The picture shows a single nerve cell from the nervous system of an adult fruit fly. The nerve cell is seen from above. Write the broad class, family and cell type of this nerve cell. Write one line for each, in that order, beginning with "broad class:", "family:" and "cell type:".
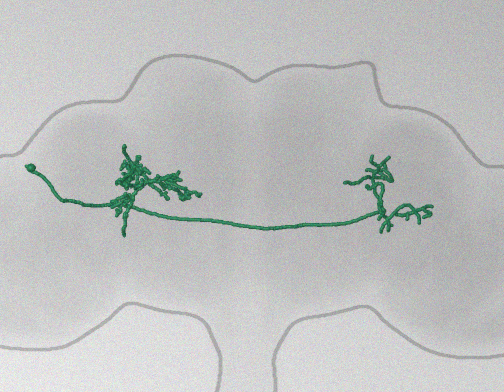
broad class: central-brain intrinsic neuron
family: hemilineage VLPl2_posterior
cell type: CB2143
